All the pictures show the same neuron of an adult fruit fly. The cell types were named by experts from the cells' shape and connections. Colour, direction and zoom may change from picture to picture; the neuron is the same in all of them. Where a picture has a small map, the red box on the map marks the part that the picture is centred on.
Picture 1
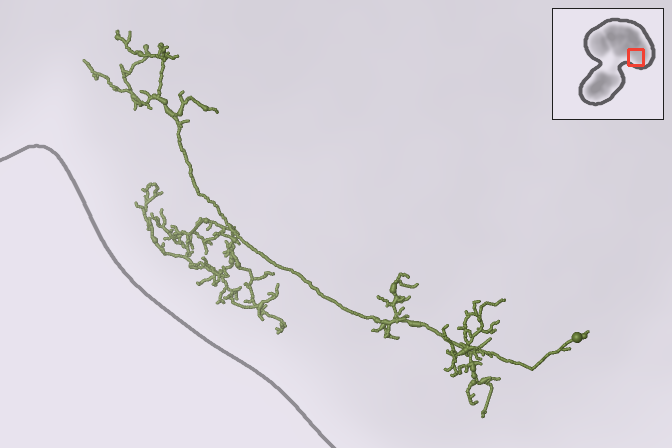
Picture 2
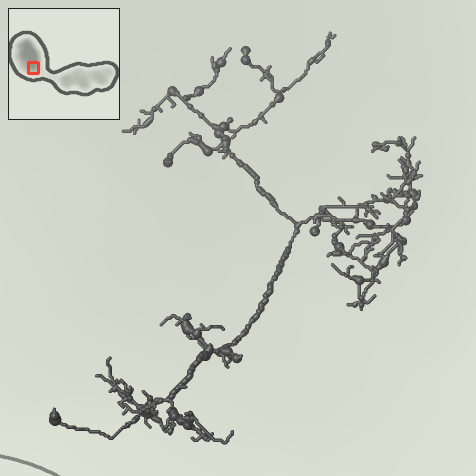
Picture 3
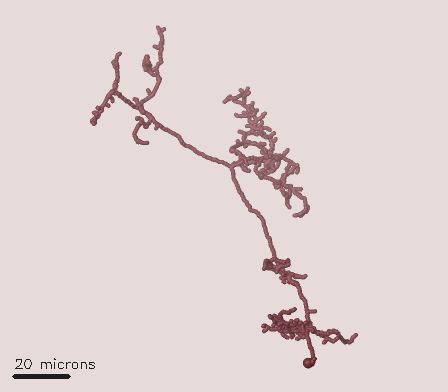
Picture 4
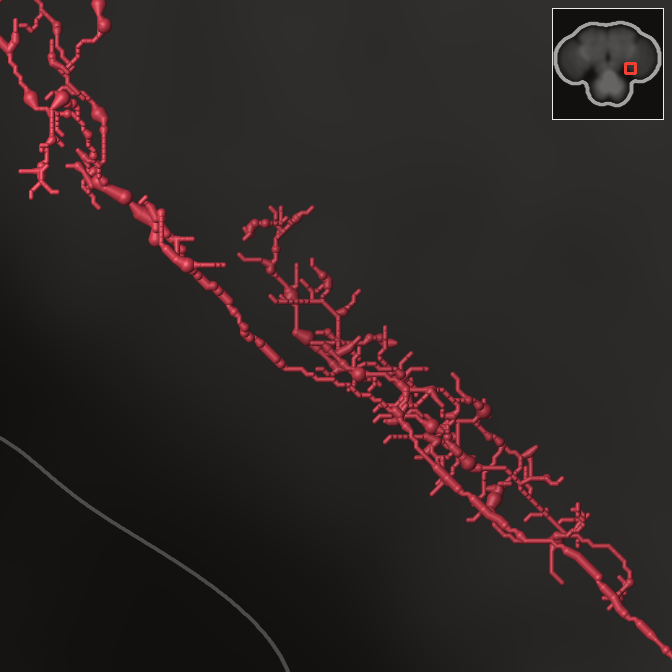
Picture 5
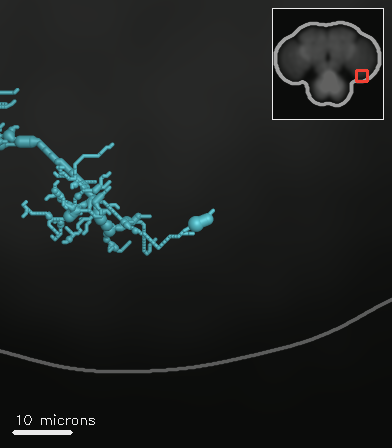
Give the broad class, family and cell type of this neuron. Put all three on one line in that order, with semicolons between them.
optic-lobe intrinsic neuron; TmY; TmY4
